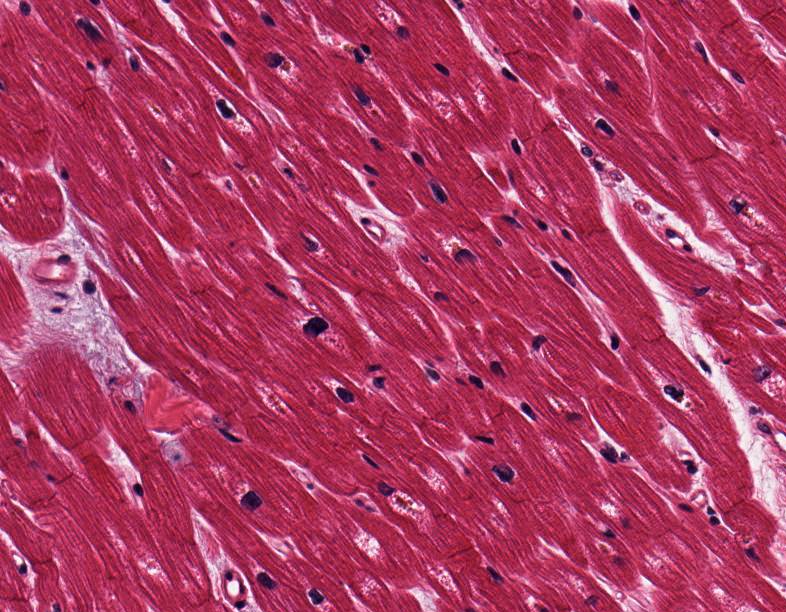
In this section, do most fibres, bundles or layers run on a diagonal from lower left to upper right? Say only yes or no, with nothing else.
No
